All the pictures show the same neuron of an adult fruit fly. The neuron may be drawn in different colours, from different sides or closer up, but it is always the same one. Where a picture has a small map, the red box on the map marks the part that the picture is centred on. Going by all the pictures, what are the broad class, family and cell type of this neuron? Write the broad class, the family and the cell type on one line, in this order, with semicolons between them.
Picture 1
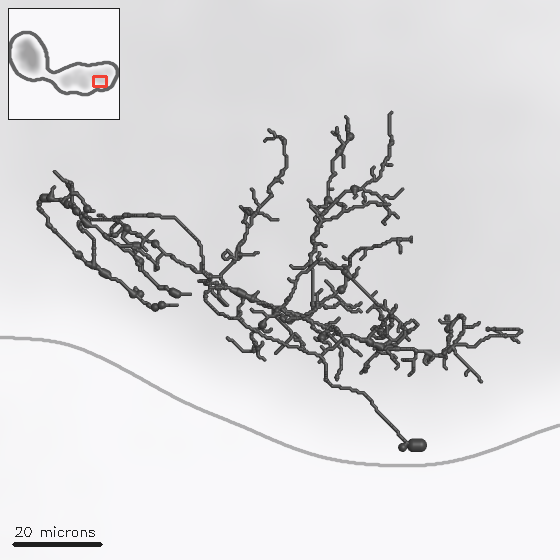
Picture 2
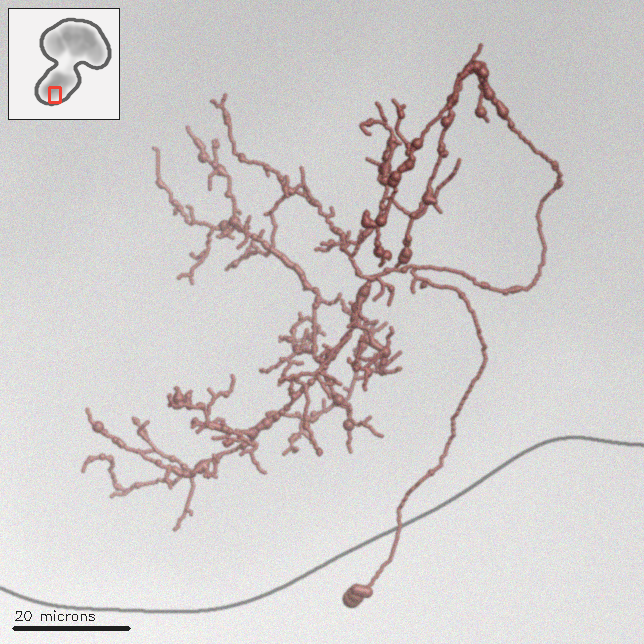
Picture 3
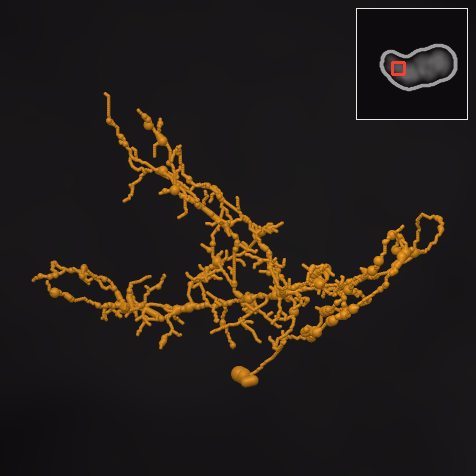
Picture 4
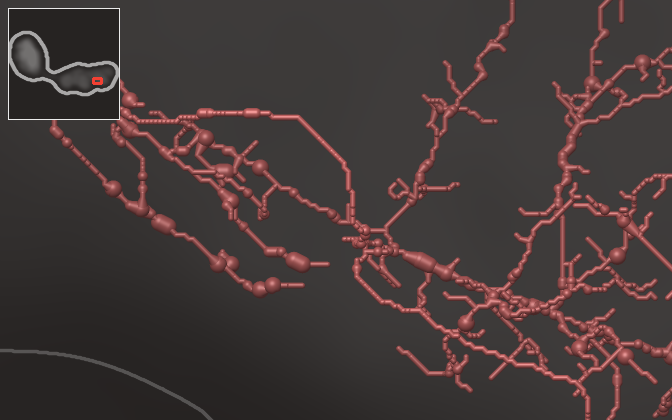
nerve-cord intrinsic neuron; hemilineage 16B; IN16B119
